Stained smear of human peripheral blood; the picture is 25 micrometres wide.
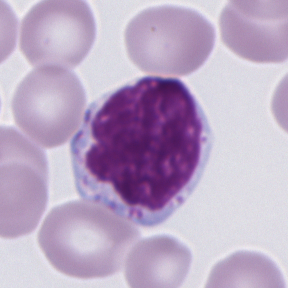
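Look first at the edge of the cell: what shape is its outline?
Somewhat angular and irregular, rather than smoothly round.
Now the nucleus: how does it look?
It is a single unlobed mass, and no nucleoli can be seen in it.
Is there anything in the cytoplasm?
Yes, a few small reddish-purple granules.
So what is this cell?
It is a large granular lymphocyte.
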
